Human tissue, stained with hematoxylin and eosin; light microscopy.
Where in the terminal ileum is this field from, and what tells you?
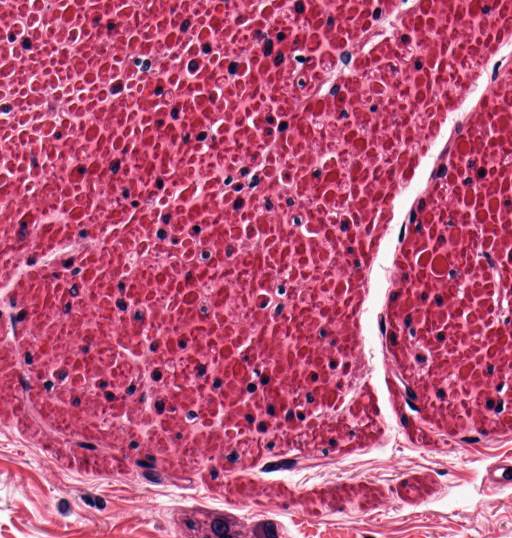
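This is smooth muscle. Check one: closely packed fibres, cut transversely and grouped into bundles, fill most of the field. Check two: their profiles are small, polygonal to rounded, deeply eosinophilic and varied in size.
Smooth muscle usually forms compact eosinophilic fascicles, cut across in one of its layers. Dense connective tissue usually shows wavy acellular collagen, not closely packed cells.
Check three: a narrow white cleft, from the upper right edge to the lower centre, separates a right-side bundle.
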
